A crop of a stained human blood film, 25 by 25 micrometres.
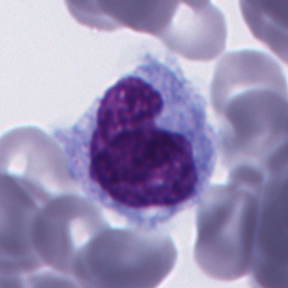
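Monocyte: irregular outline with a ragged edge. Chromatin dark purple, fairly dense throughout. Moderate rim of pale grey-blue cytoplasm around the nucleus, dusted with fine granules. Nucleus about 12 by 9 micrometres.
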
